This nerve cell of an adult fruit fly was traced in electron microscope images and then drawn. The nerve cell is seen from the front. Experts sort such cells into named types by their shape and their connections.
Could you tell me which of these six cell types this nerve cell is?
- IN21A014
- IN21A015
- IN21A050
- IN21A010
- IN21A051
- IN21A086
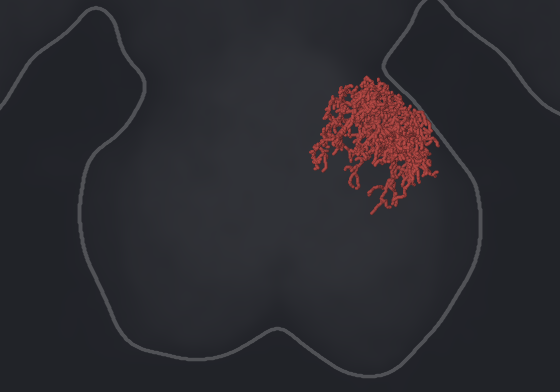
IN21A015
